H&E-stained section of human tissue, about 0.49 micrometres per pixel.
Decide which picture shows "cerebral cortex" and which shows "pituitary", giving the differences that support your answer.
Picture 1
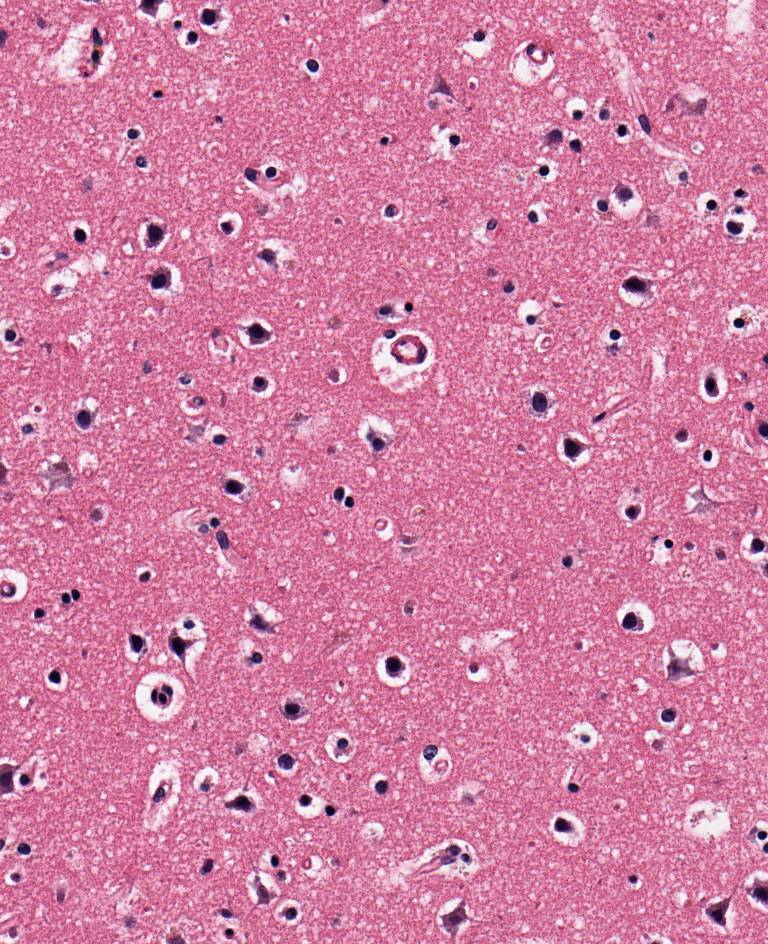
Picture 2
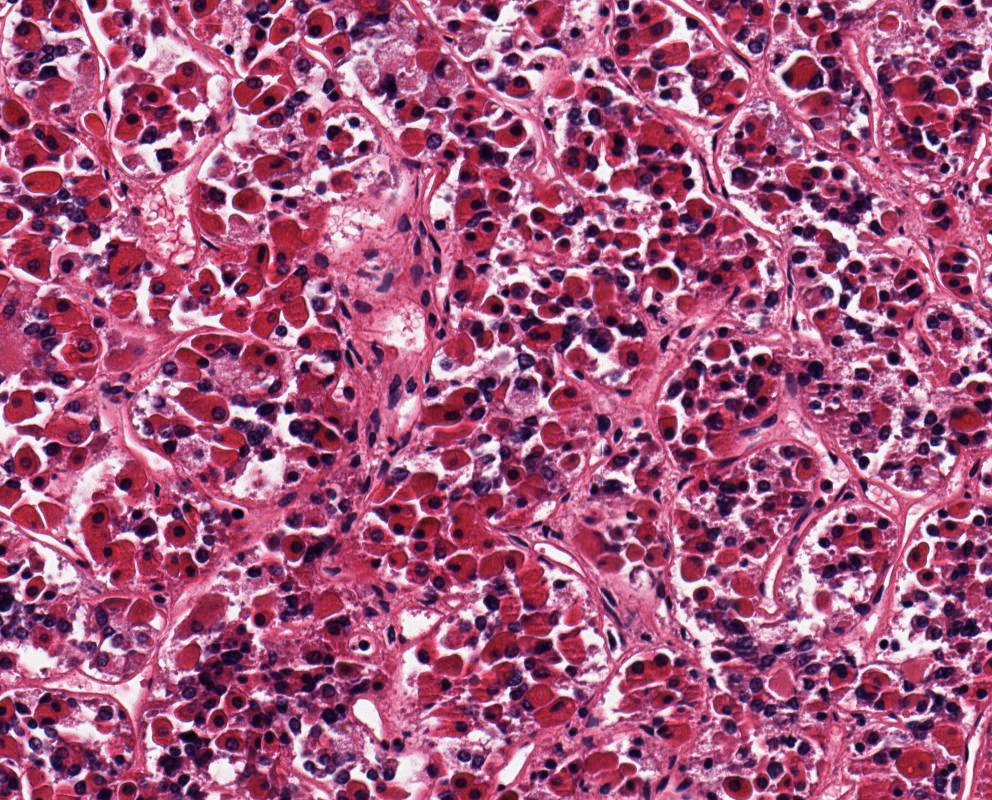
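Let's take them in turn: the first picture is cerebral cortex and the second is pituitary. In the cerebral cortex, look at how the whole field is one uniform pink, finely granular matrix, with cells scattered singly and no division into compartments or units. Most of its nuclei are small, round and densely dark, and here and there you'll find larger cells with angular, triangular, dark-staining profiles.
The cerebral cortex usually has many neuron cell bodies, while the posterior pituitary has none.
Now compare the pituitary, where cells across the whole field sit in rounded nests separated by thin pink septa. Within those nests, many cells have abundant, intensely red cytoplasm around a single round dark nucleus, and mixed among them are cells with paler, purplish-grey granular cytoplasm. Their nuclei are small, round, dark and fairly uniform in size. The cortex field has no epithelium, glands or fat cells.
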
